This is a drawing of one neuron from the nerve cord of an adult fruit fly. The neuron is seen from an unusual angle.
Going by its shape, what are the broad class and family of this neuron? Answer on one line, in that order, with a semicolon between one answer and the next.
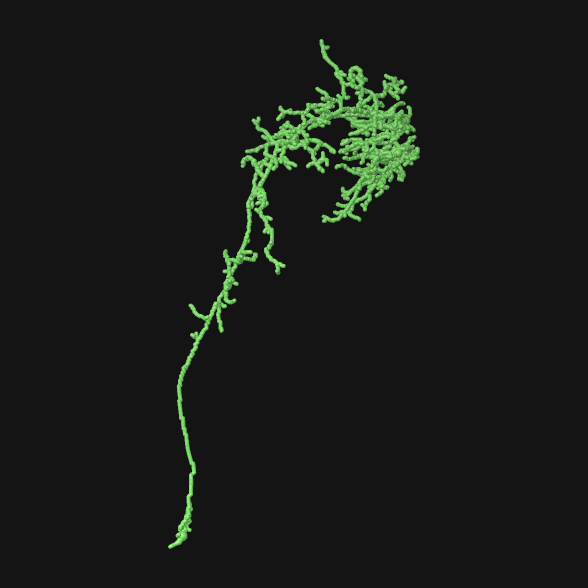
nerve-cord intrinsic neuron; hemilineage 06B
